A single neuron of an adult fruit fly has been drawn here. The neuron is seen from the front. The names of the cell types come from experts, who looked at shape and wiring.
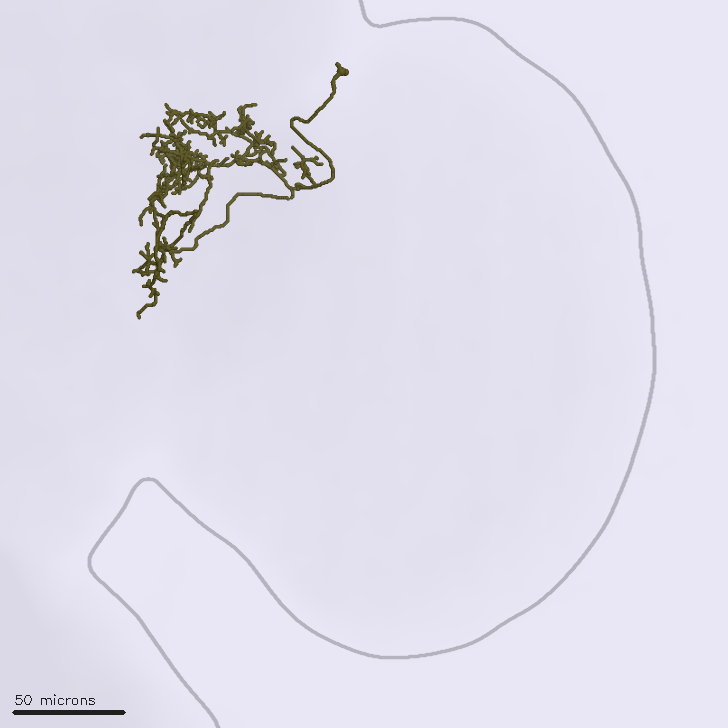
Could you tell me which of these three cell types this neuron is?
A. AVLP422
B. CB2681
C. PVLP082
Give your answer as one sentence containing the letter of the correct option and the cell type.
Cell type PVLP082, option C, is the one the neuron has.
